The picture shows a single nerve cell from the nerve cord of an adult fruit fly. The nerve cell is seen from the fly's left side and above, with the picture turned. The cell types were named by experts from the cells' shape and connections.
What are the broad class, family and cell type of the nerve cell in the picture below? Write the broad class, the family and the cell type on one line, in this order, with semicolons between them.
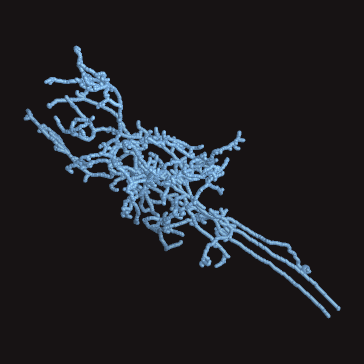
ascending neuron; hemilineage 01A; AN01A033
